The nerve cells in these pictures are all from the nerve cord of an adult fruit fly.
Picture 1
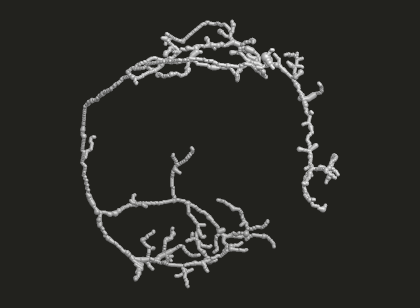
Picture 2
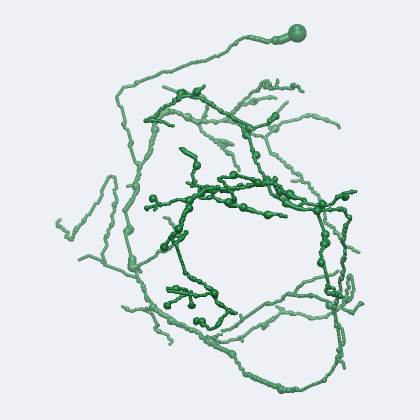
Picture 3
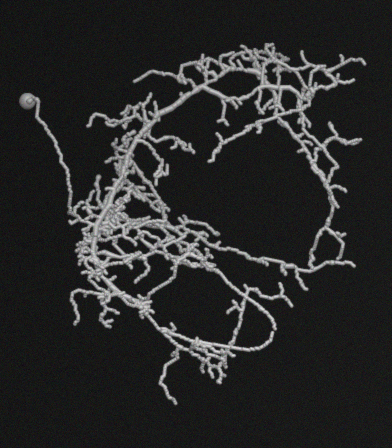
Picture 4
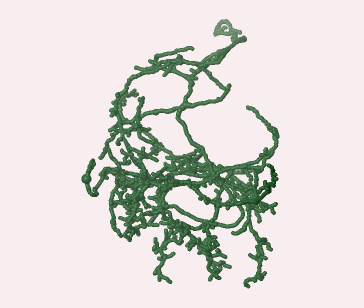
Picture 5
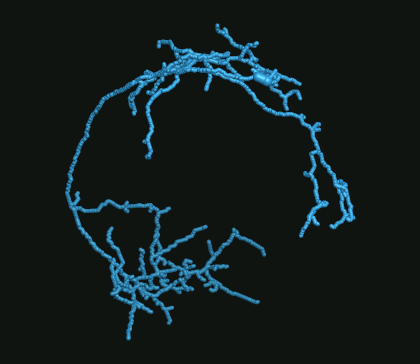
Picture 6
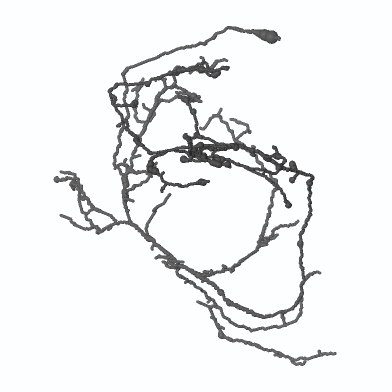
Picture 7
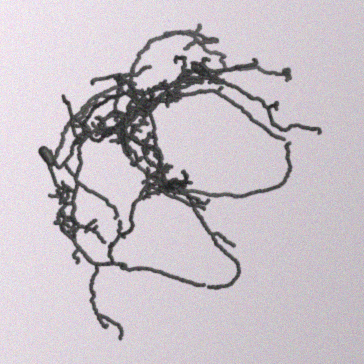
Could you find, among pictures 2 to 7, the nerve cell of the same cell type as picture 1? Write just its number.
5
